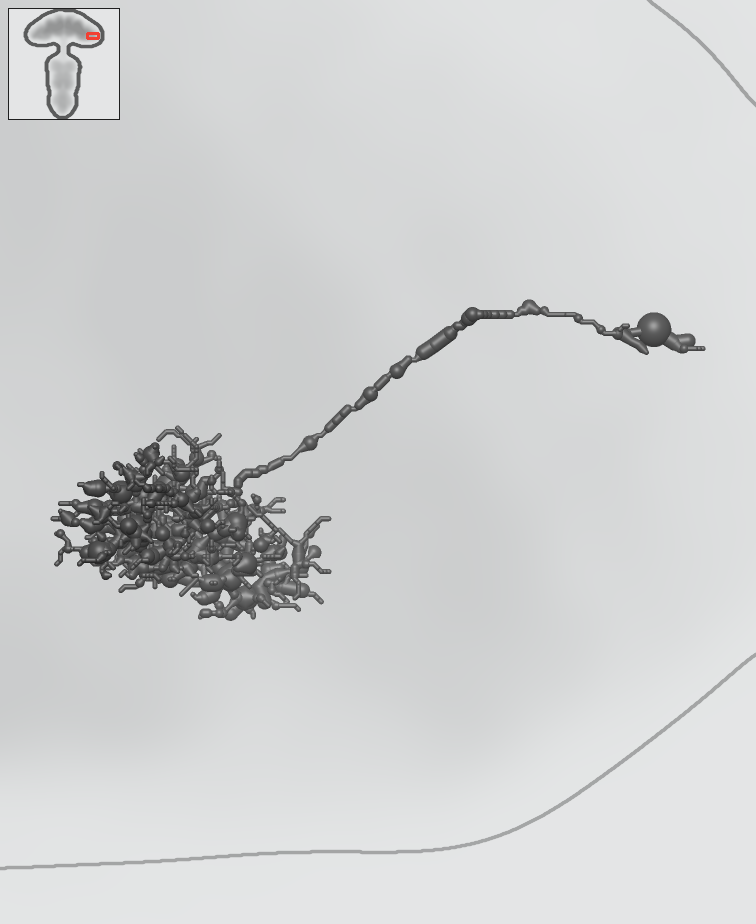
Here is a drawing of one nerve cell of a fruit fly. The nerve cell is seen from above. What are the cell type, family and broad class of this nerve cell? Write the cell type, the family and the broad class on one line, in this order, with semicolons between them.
Pm4; Pm; optic-lobe intrinsic neuron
